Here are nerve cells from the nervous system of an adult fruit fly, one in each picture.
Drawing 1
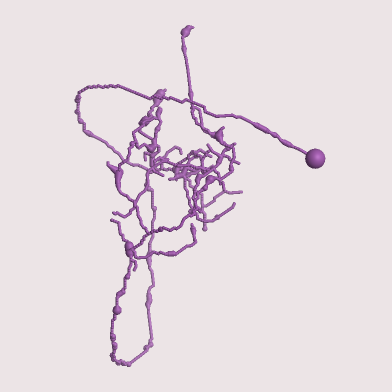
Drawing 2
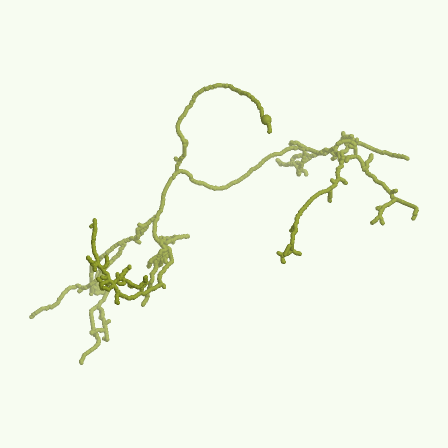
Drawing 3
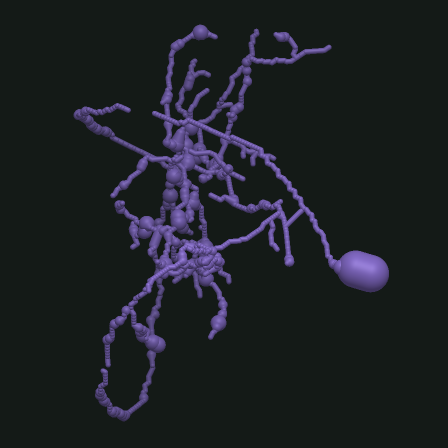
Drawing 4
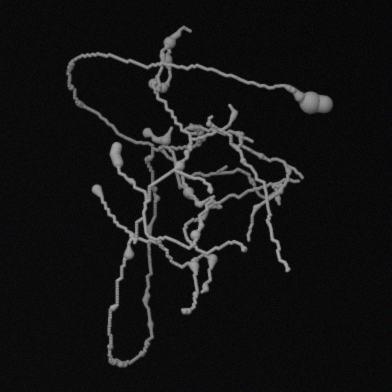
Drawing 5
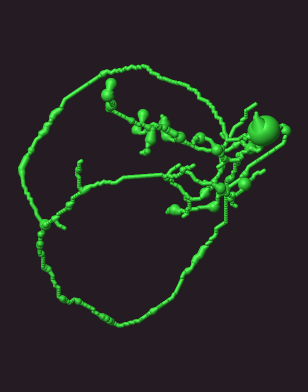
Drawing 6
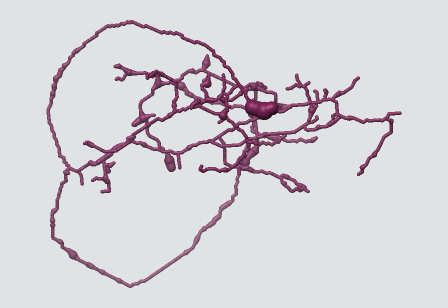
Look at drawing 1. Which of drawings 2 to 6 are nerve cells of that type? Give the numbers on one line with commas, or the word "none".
3, 4, 5, 6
